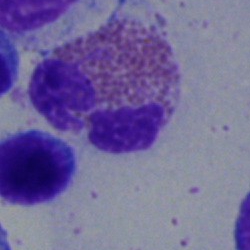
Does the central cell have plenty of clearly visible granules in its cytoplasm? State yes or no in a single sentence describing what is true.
Yes, what the cytoplasm holds is many visible granules.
